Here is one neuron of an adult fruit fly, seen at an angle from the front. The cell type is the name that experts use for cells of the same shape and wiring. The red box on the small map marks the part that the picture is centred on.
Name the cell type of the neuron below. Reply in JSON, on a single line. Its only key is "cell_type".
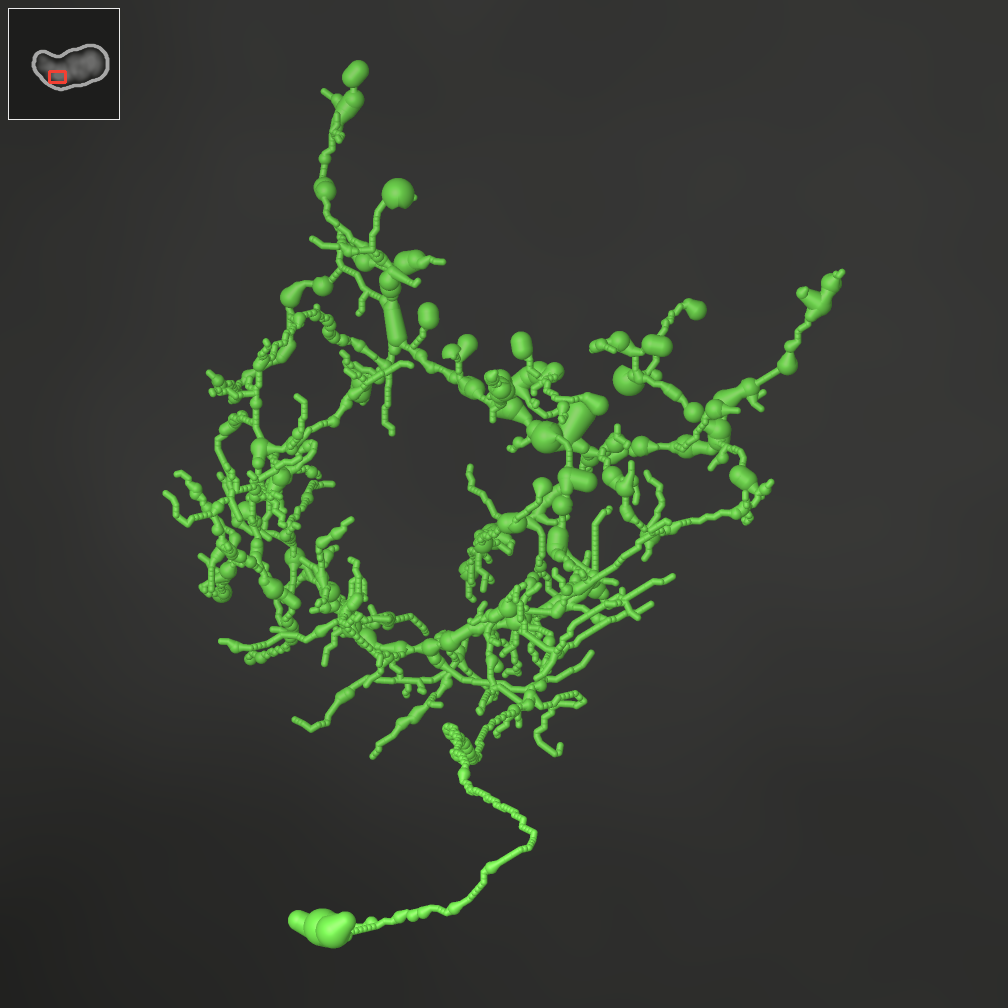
{"cell_type": "IN13B035"}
